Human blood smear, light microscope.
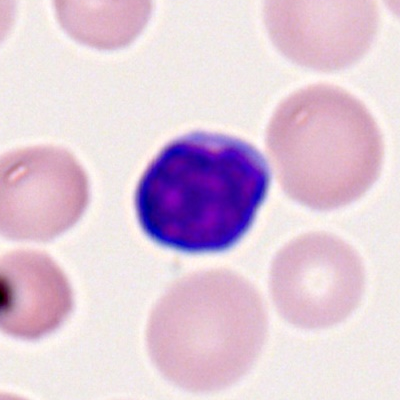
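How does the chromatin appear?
It is dense, dark purple and coarsely clumped.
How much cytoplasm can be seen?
Only a thin crescent of pale blue, mostly along the top edge.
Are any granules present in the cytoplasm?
None are visible, and no hair-like projections or blebs stand out from the surface.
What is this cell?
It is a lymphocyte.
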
